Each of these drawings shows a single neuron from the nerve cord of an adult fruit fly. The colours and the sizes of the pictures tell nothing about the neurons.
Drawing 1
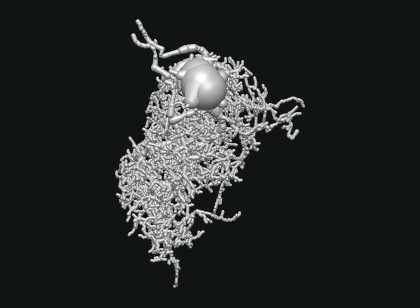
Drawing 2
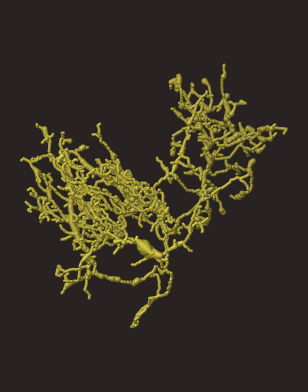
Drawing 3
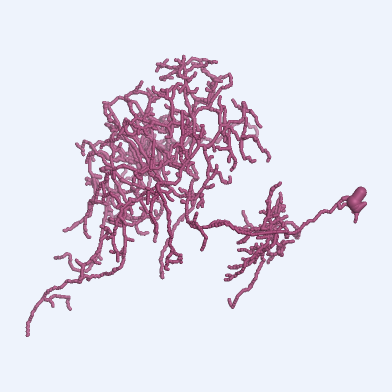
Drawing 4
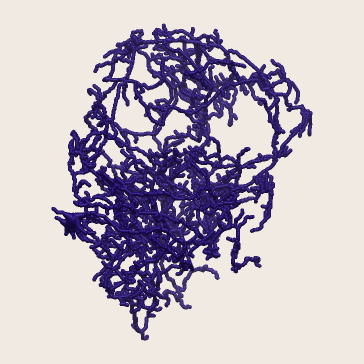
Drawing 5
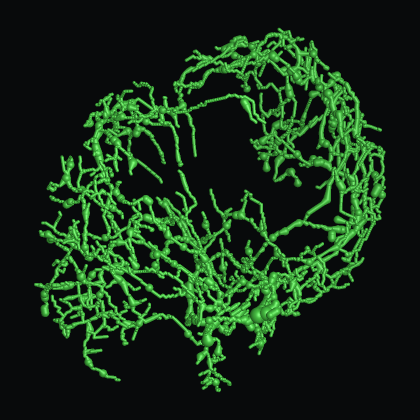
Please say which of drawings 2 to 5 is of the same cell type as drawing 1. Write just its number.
3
